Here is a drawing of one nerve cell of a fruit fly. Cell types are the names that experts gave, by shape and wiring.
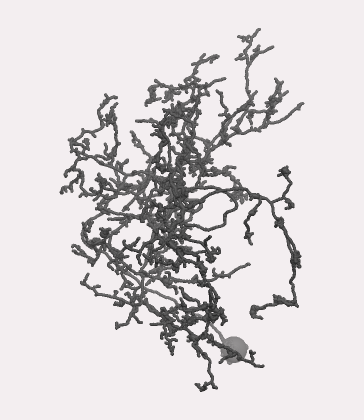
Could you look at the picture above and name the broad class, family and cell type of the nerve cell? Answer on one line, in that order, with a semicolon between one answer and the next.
central-brain intrinsic neuron; hemilineage VLPl&p1_lateral; AVLP332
